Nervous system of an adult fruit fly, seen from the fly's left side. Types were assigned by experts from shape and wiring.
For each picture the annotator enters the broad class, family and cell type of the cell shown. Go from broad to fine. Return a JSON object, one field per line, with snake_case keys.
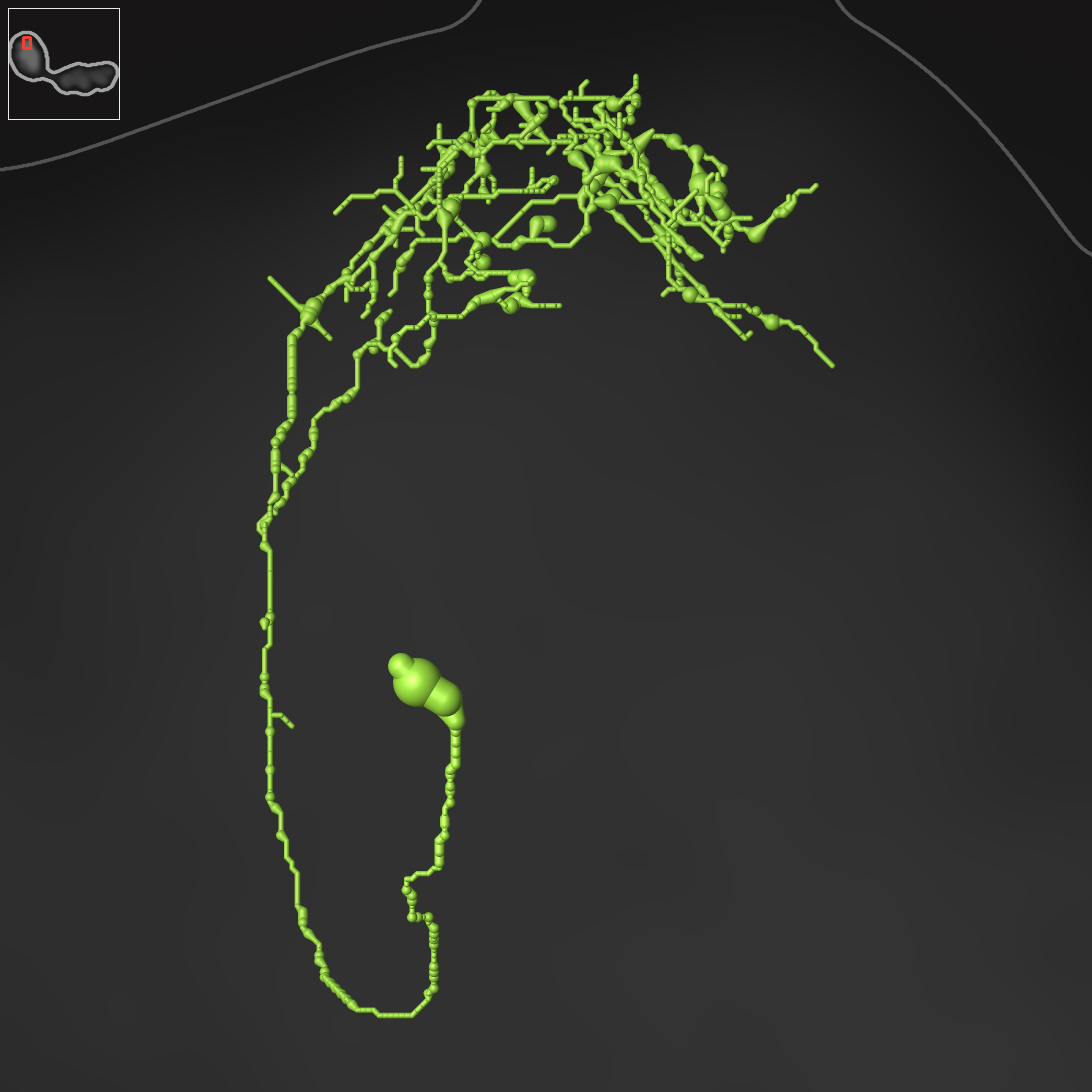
{
 "broad_class": "central-brain intrinsic neuron",
 "family": "hemilineage SLPal1",
 "cell_type": "SLP024"
}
